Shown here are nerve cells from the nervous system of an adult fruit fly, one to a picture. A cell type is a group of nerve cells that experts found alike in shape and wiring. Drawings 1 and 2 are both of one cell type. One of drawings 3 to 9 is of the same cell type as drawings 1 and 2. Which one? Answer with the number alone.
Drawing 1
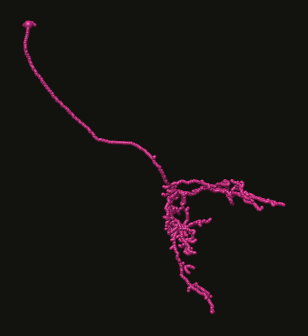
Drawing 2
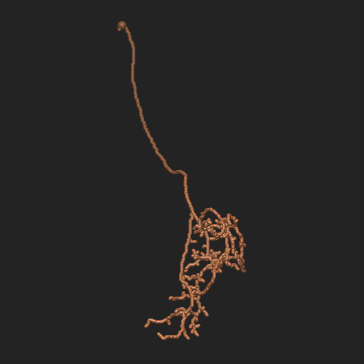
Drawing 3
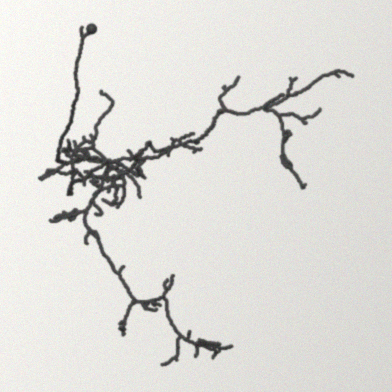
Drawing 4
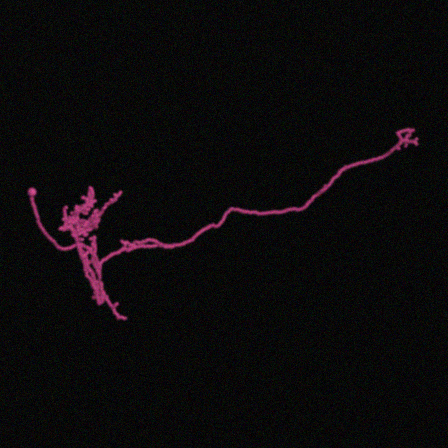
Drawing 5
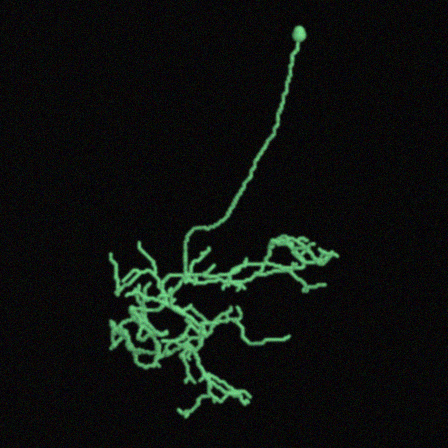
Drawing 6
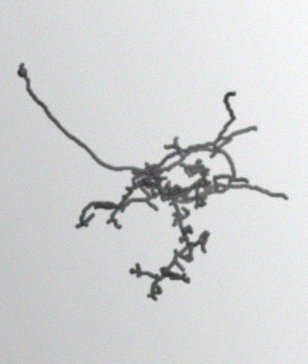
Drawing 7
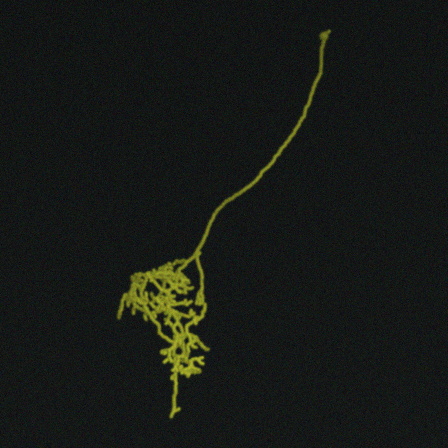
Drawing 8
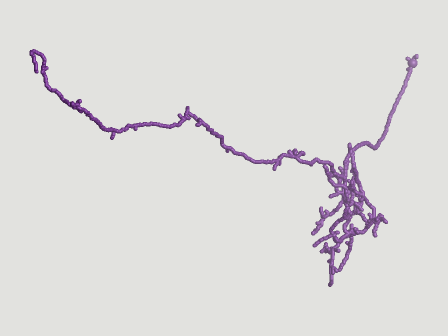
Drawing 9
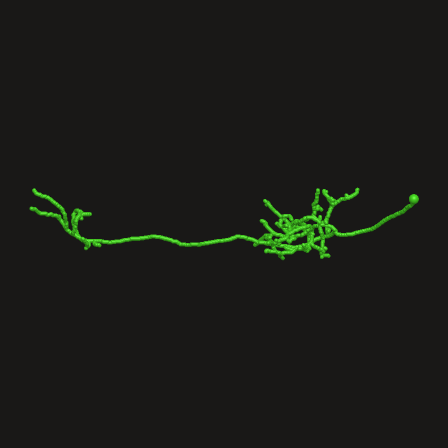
7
